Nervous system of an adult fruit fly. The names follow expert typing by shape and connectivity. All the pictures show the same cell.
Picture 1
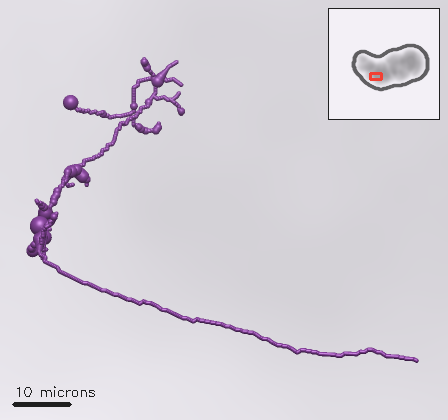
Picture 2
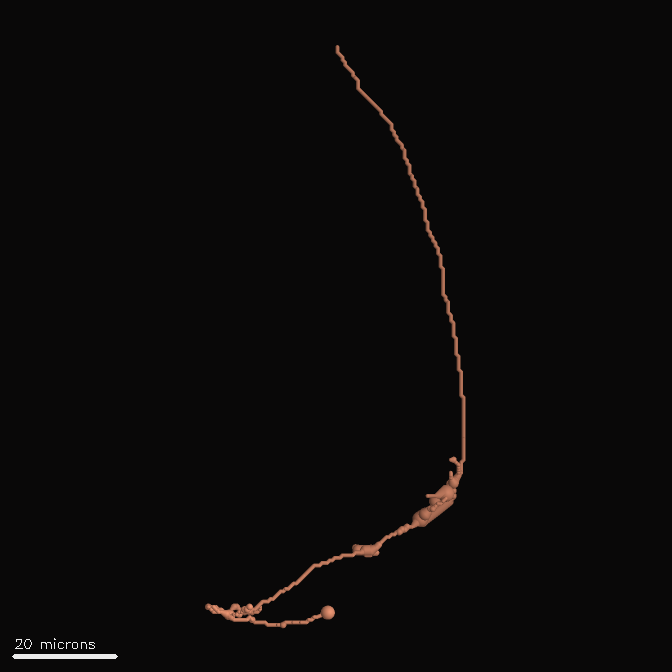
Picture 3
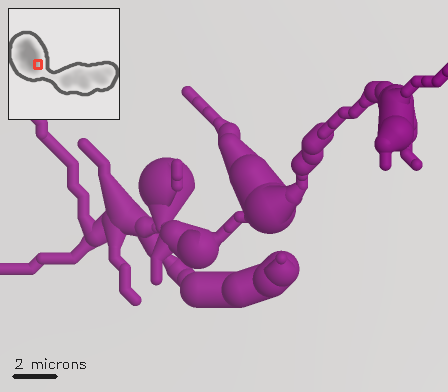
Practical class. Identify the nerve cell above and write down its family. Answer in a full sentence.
The family is C.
